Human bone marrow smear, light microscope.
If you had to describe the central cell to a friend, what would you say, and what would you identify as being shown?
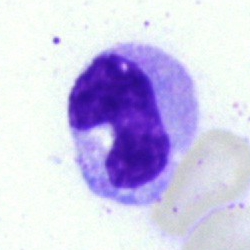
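Begin with the outline: roughly round, with a smooth edge. Next, the nucleus is deeply indented into a horseshoe shape that opens toward the lower left. Then the cytoplasm: pale lilac-blue, its rim wider right of the nucleus than left. Finally, band neutrophil.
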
